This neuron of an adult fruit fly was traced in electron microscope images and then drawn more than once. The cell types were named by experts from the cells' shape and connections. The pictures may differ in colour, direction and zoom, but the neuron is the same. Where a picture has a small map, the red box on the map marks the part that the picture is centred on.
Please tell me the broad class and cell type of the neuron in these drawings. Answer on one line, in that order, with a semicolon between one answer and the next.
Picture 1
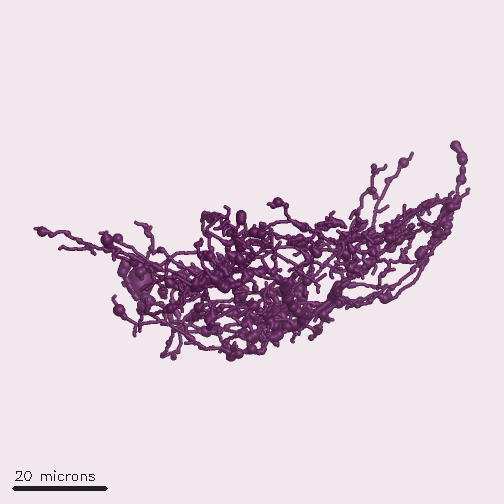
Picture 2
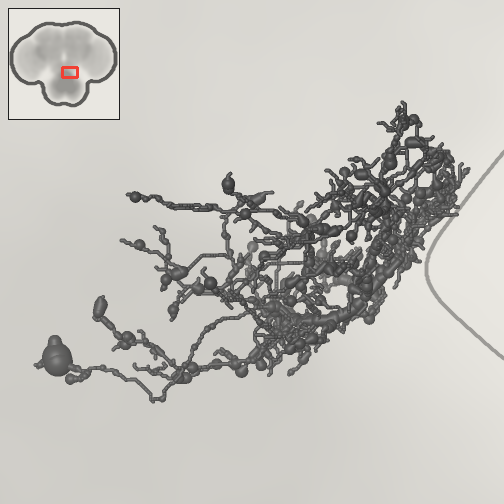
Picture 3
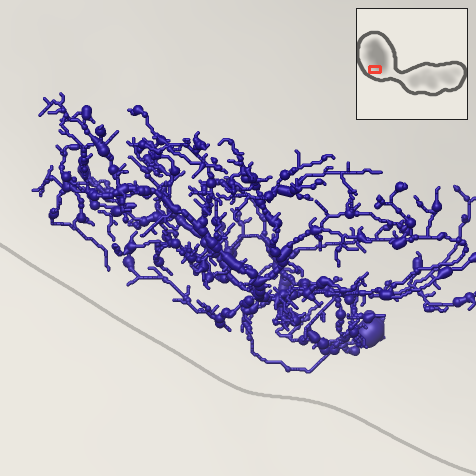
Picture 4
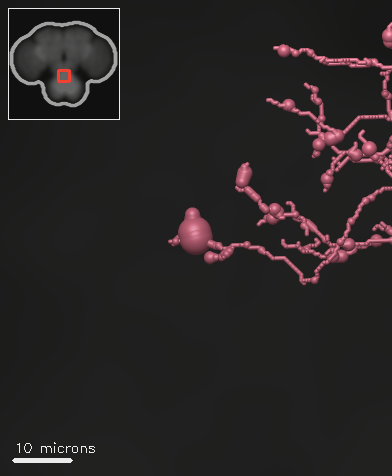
central-brain intrinsic neuron; GNG216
